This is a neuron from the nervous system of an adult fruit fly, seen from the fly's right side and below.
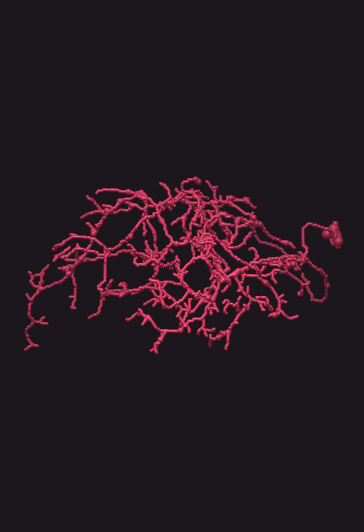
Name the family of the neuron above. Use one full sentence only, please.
This neuron is grouped under the hemilineage VLPa1_lateral family.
